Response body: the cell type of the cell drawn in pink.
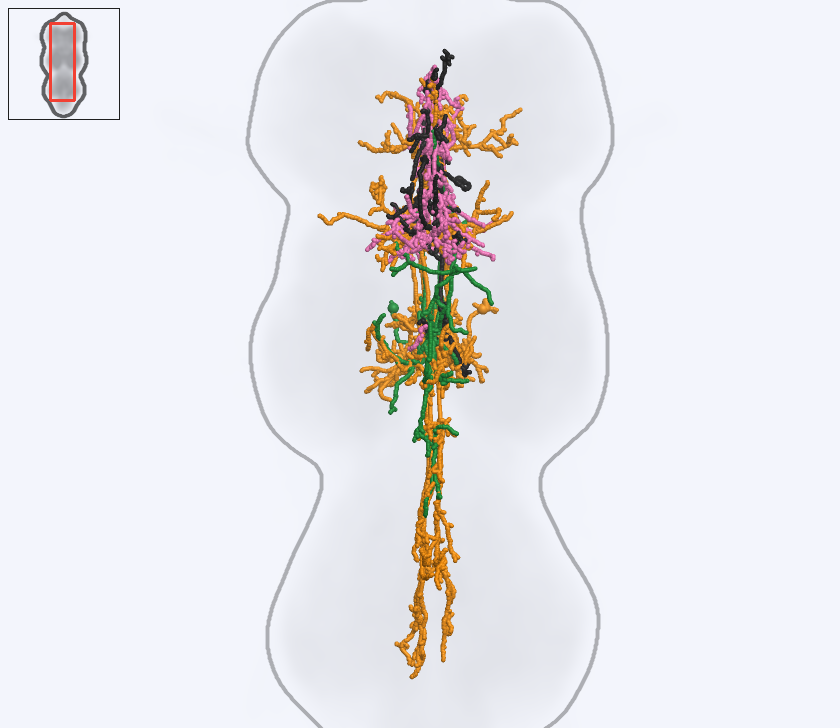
IN00A048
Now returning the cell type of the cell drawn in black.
IN05B075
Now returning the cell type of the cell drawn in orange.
IN05B022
